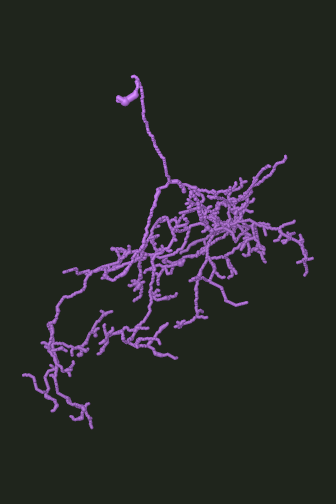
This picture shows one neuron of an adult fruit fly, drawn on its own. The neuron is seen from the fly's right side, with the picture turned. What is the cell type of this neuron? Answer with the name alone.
SLP231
